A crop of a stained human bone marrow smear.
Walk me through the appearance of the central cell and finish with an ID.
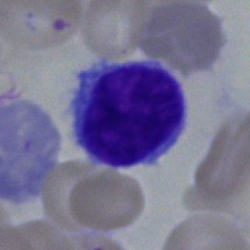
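The cytoplasm forms only a scant blue rim, most of which lies to the left of the nucleus. The chromatin stains dark purple and has a coarse, clumped appearance. No granules are visible in the cytoplasm. This cell is a lymphocyte.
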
